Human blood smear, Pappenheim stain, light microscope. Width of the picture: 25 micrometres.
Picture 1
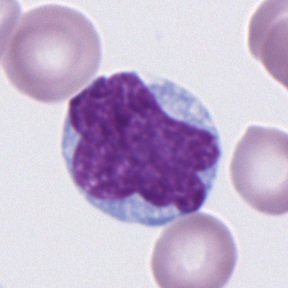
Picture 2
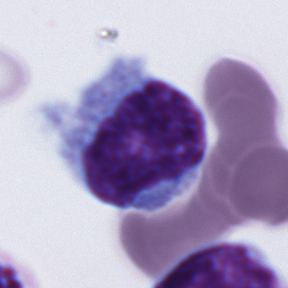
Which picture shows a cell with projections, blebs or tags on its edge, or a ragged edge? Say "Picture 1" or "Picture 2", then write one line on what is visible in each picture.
Picture 2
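In picture 1: The cell outline is round and smooth.
In picture 2: The cell outline is irregular and ragged on the upper-left side.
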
